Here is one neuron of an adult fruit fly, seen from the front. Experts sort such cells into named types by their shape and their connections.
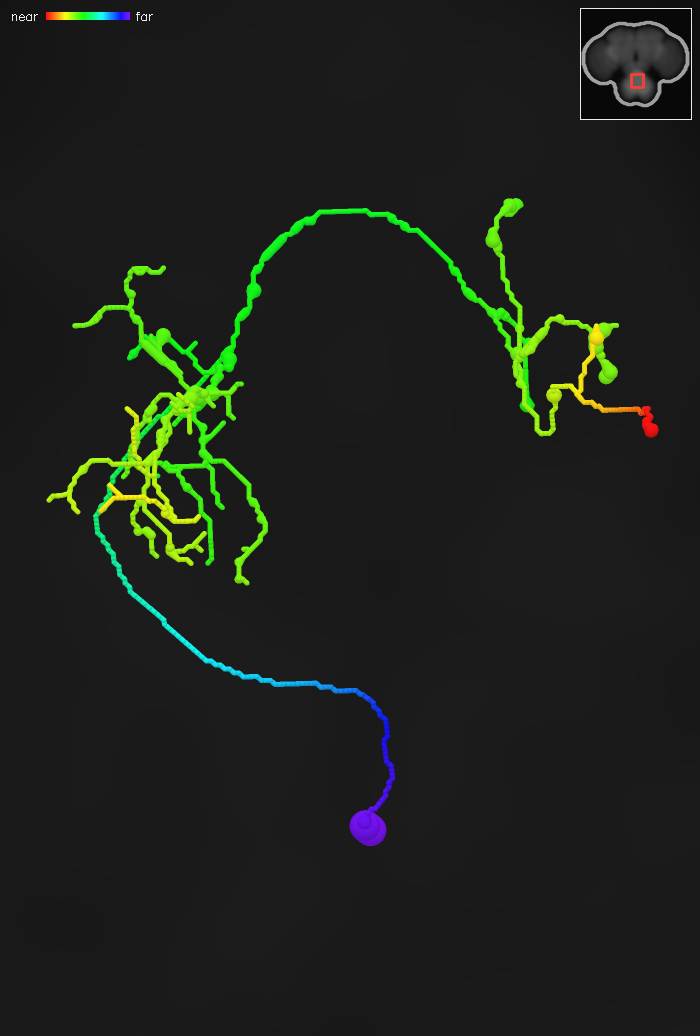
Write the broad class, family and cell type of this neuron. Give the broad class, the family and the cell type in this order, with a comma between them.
nerve-cord intrinsic neuron, hemilineage 06A, IN06A138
